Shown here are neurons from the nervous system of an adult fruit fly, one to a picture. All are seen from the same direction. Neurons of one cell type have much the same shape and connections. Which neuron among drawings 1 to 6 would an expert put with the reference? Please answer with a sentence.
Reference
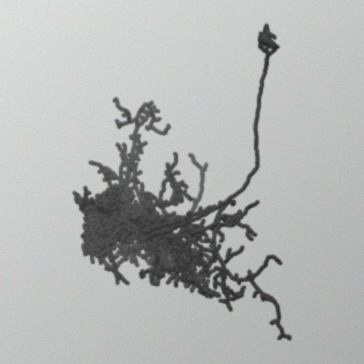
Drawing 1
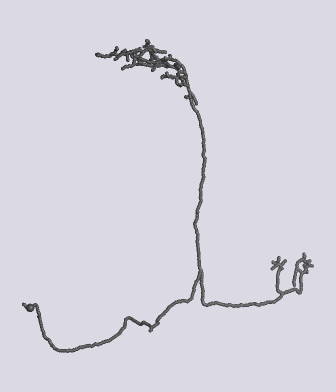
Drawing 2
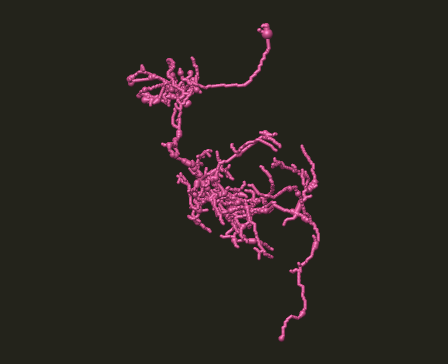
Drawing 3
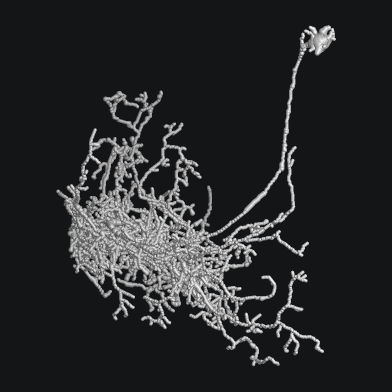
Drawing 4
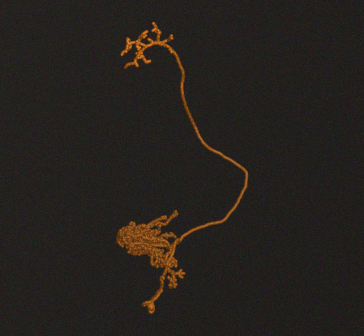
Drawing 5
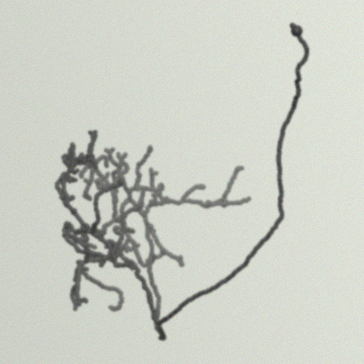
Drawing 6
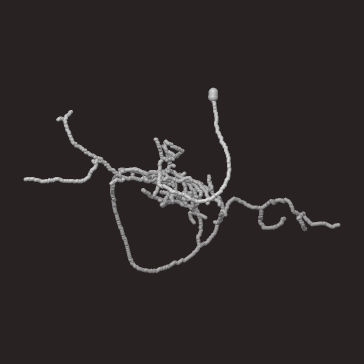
Drawing 3 is of the same cell type.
